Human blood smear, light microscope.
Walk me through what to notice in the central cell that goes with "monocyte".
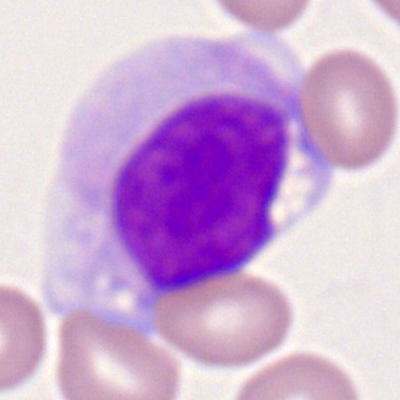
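Yes, that's a monocyte. The small clear vacuoles in the cytoplasm beside the right edge of the nucleus fit it well.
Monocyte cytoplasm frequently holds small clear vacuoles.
Otherwise, the cytoplasm is abundant and pale blue-grey, with most of it above and to the left of the nucleus. The chromatin is dark purple, with a mottled, patchy texture.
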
